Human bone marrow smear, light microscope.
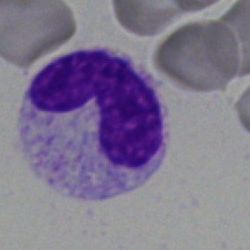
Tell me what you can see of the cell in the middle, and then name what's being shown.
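Smooth and round, the outline of this cell encloses a nucleus whose concave side is turned toward the lower left. Dark purple chromatin lies in coarse clumps, and no nucleoli are visible. The cell is a band neutrophil.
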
